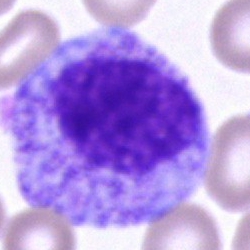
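Promyelocyte, central cell of a stained bone marrow smear. Outline roughly round. Nucleus off-centre, toward the upper right. Purple granules scattered through the cytoplasm. Cytoplasm between the granules pale blue.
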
